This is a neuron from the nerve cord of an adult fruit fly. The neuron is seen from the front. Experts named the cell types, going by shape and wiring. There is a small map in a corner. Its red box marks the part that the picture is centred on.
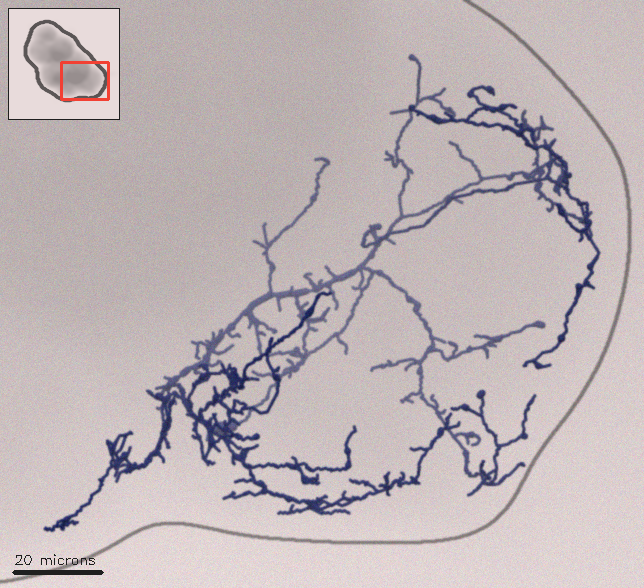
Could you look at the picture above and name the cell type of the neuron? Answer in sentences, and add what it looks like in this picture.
The cell type is IN04B101. This is a nerve-cord intrinsic neuron. By the scale bar it is about 130 microns wide in this view. More than a hundred branch ends can be seen.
